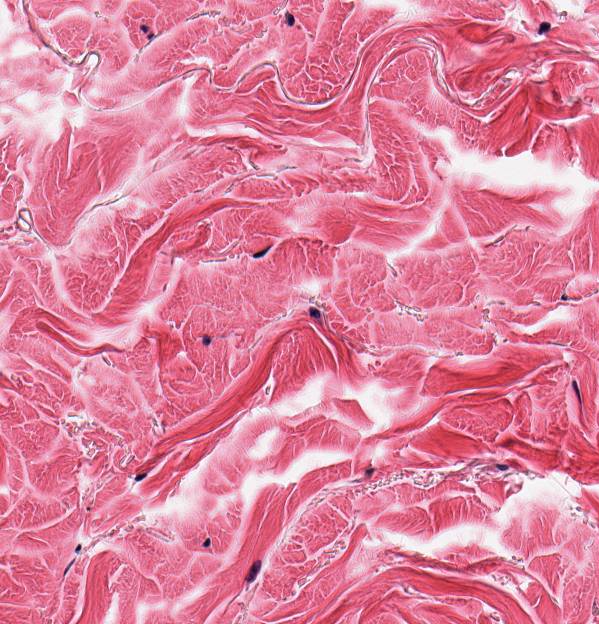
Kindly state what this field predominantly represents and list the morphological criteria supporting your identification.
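The tissue here is dermis. First, the collagen bundles run in many directions, weaving through one another. Second, nuclei are sparse: a few small, dark, elongated ones lie along the bundles, as fibroblasts do.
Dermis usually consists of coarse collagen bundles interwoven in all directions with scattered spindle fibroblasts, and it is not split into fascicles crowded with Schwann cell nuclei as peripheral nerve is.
Third, no epithelium appears anywhere in the field.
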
